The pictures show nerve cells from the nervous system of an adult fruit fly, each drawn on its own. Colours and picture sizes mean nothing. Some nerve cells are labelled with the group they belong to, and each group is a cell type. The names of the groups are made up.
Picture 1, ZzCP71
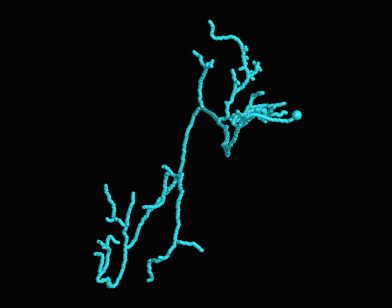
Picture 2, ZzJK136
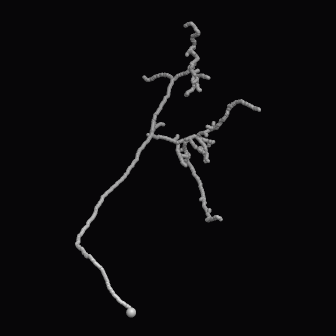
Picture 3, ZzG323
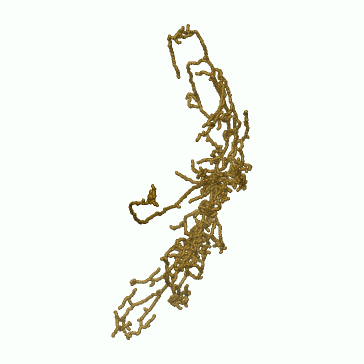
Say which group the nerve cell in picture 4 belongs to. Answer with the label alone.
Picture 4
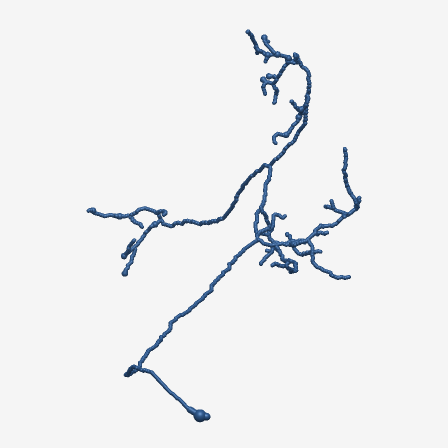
ZzJK136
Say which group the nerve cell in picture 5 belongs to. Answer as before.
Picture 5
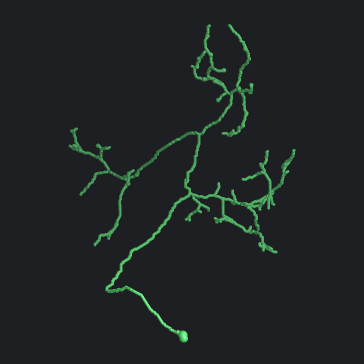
ZzJK136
